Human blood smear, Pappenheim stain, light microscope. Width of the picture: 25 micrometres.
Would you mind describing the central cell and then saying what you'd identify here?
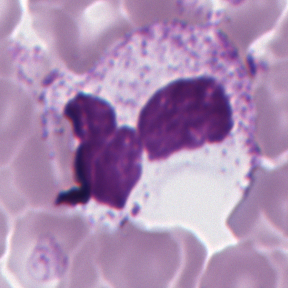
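Look first at the nucleus: two large lobes side by side. The left lobe's outline is irregular, ending in a small pointed tip at lower left. Chromatin is dark purple, dense and condensed. The abundant cytoplasm is very pale, almost colourless. This is a segmented neutrophil.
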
